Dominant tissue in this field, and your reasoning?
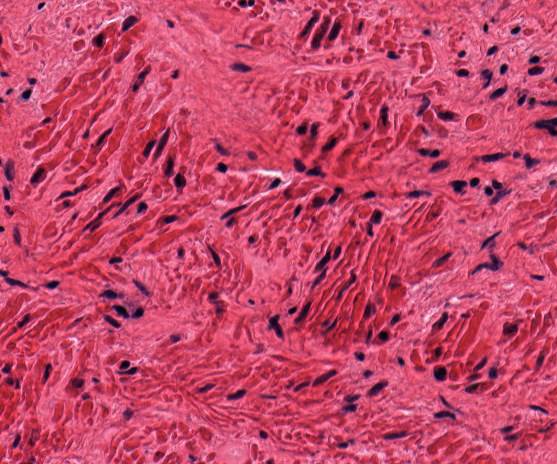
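You're in fibromuscular stroma. Short bundles of spindle-shaped smooth muscle cells interlace in many directions across the field, with abundant bright deep-pink cytoplasm.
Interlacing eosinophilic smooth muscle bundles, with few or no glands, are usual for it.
Nuclei are small, dark and mostly elongated, and no epithelium or glands appear anywhere. Muscle bundles, not parallel collagen, dominate, which rules out dense connective tissue.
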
